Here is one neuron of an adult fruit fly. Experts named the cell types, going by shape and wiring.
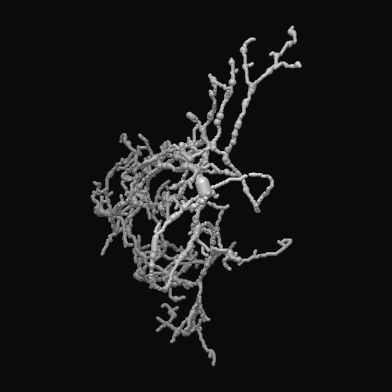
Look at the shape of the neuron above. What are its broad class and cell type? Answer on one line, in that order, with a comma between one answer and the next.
central-brain intrinsic neuron, PVLP148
